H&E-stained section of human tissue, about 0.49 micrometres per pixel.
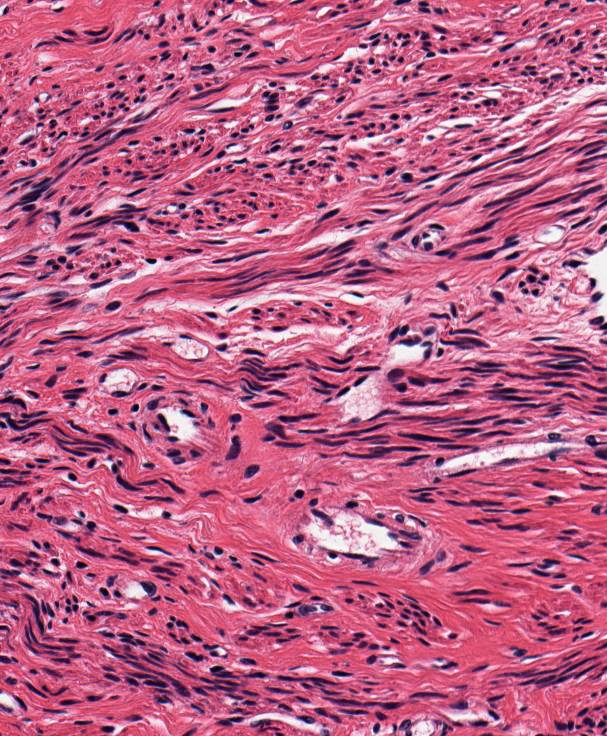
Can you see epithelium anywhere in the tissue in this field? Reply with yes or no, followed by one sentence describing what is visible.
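No. No epithelium or glands are present anywhere in the field.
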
